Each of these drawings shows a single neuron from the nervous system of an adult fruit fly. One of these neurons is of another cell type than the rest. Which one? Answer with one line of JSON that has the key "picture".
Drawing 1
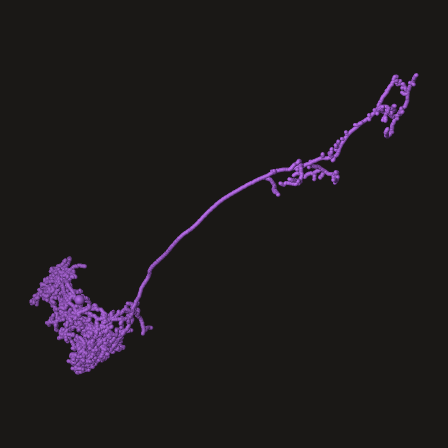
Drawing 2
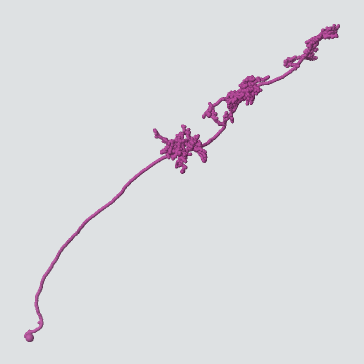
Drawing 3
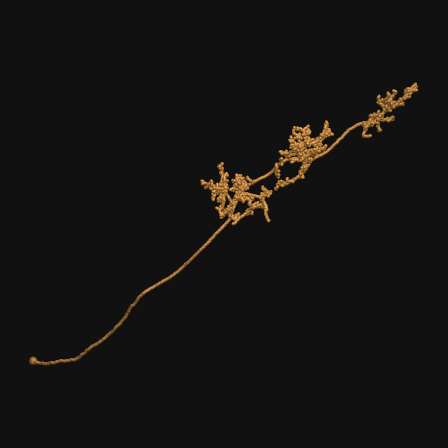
{"picture": 1}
